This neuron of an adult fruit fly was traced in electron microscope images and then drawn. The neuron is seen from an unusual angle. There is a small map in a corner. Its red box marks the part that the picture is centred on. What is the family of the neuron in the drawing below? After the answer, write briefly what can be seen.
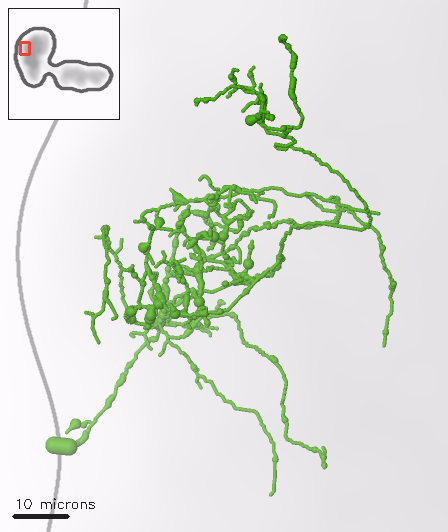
Its family is called class DAN. It is a central-brain intrinsic neuron. Its cell body lies at the lower left of the picture. By the scale bar it is about 85 microns tall in this view. Dozens of branch ends can be seen.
